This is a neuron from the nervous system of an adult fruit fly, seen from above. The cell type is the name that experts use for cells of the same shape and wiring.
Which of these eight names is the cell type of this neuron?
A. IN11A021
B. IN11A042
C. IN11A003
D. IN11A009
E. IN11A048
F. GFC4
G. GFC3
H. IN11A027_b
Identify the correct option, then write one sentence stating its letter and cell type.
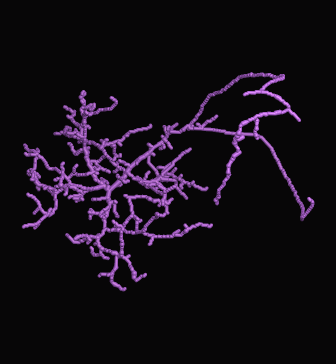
The neuron is typed IN11A021, per option A.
